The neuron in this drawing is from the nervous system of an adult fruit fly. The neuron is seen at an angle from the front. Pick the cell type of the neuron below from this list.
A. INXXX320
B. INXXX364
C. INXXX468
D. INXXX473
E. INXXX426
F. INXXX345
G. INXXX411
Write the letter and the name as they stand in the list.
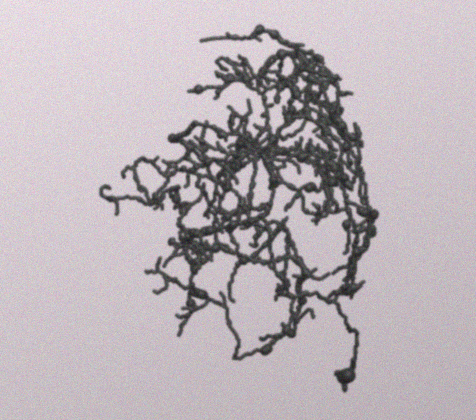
D. INXXX473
